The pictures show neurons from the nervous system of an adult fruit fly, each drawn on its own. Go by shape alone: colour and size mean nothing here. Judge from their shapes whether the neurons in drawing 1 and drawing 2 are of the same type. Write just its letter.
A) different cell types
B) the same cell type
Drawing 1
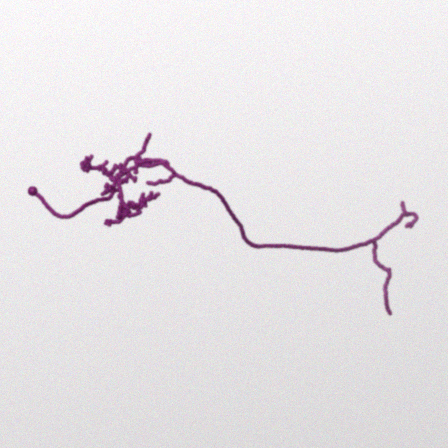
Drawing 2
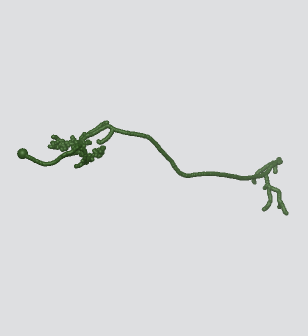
A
